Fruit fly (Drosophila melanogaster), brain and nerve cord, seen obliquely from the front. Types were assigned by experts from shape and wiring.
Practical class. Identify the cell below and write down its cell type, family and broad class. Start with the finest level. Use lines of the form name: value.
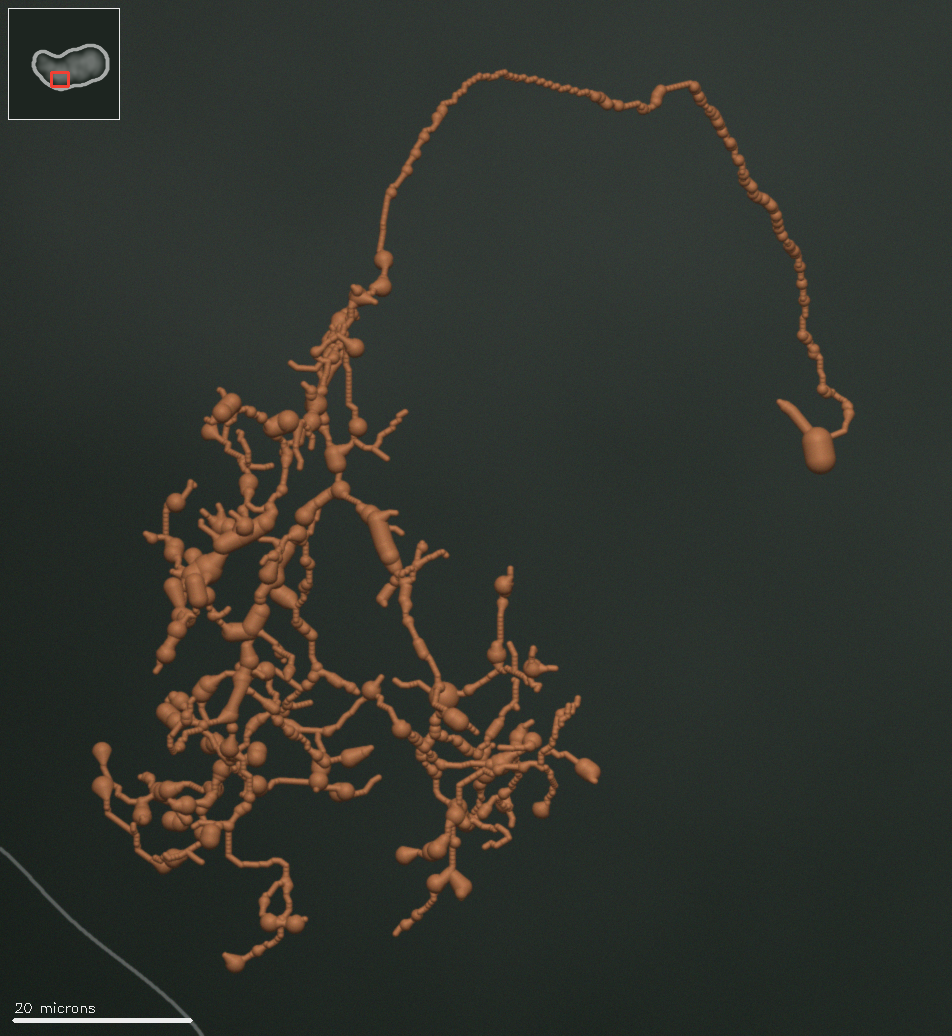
cell type: IN12B049
family: hemilineage 12B
broad class: nerve-cord intrinsic neuron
